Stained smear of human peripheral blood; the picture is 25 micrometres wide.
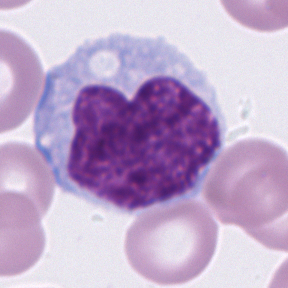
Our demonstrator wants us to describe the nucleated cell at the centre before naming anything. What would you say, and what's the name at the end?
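Measuring about 16 micrometres across, this cell holds a nucleus of about 14 by 11 micrometres that fills about 60% of its area and lies toward the lower right. A distinct notch in the upper edge of the nucleus gives it a folded, heart-like shape. Its chromatin forms a fine, lacy network of purple strands rather than coarse dense clumps. The cytoplasm is pale greyish-blue, and several small clear vacuoles lie within it above the nucleus. The cell is a monocyte.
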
